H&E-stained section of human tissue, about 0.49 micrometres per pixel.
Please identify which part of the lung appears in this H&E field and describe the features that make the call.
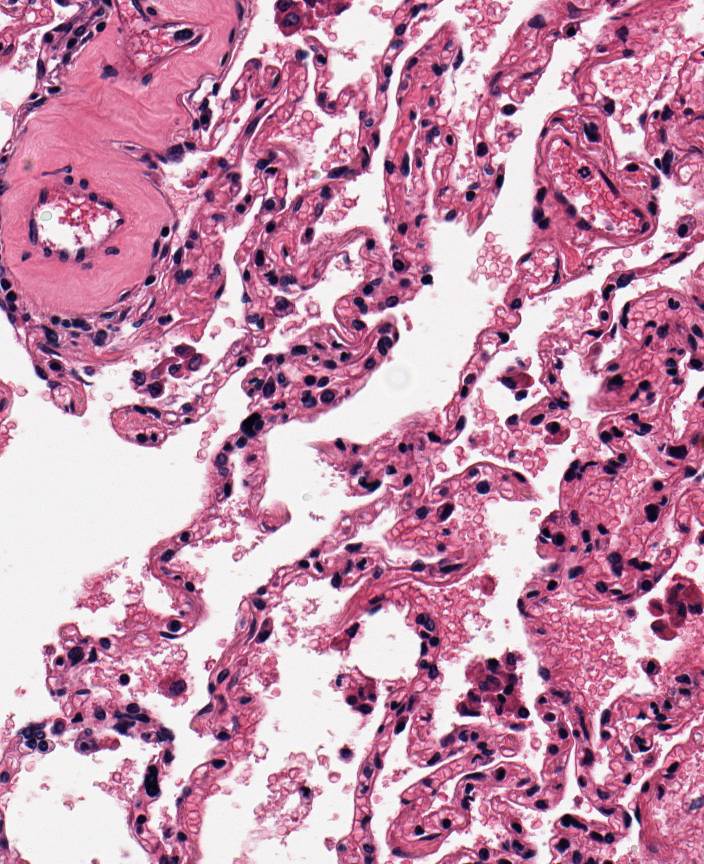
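Part shown: alveolus. Thin, branching septa form a network separating irregular open spaces.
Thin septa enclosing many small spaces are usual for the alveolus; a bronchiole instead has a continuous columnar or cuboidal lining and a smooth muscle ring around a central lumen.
Flattened cells with dark, elongated nuclei cover the septa.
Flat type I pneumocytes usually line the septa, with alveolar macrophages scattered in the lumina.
Small clusters of rounded cells with brown-tinged granular cytoplasm sit in the spaces at the lower middle and right edge. Many free red blood cells lie in the spaces, densest in the right half.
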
